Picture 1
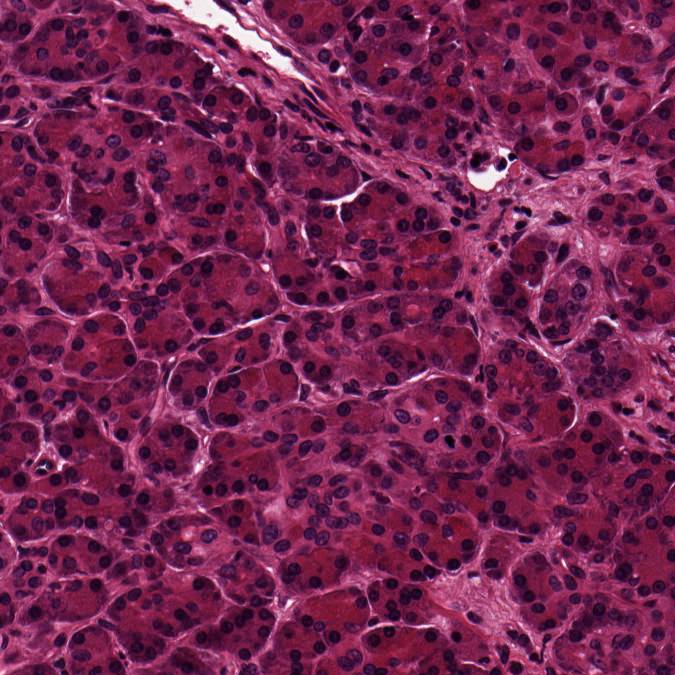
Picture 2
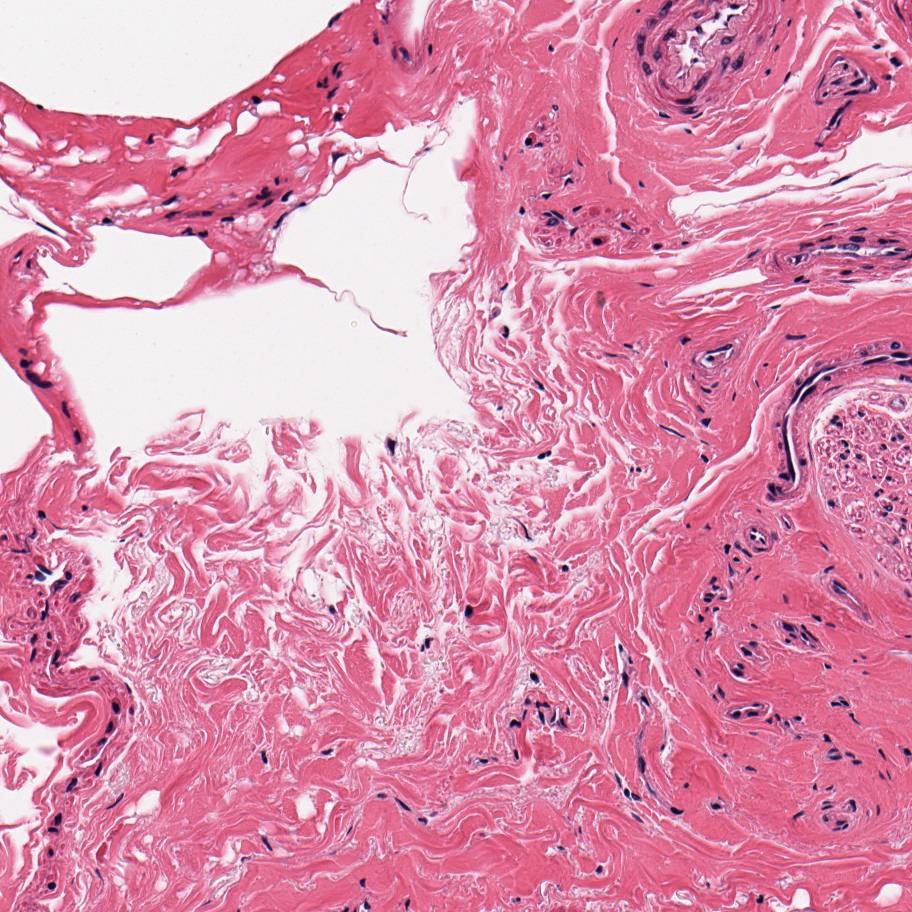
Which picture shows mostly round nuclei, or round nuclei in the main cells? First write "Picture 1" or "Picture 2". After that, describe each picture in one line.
Picture 1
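What picture 1 shows: The nuclei are round, dark and fairly uniform in size.
What picture 2 shows: Nuclei are sparse, small, dark and spindle-shaped, scattered between the collagen bundles.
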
